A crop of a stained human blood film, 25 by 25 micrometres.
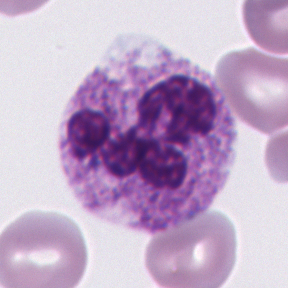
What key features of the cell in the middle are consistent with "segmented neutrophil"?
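I'll start with the nucleus: it is split into four or more separate lobes.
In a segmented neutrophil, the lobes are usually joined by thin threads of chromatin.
The chromatin here is dark purple and coarsely clumped, and that goes with the name.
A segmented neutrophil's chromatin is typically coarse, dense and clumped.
No nucleoli show in any of the lobes, and the cytoplasm is plentiful and pale pinkish-lilac. Size is where it doesn't quite match, since this cell is about 16 micrometres across.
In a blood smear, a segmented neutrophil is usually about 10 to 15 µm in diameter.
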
